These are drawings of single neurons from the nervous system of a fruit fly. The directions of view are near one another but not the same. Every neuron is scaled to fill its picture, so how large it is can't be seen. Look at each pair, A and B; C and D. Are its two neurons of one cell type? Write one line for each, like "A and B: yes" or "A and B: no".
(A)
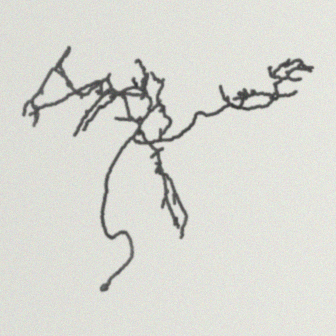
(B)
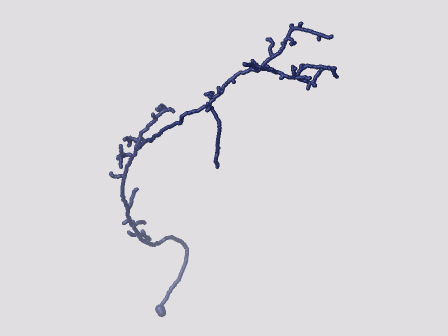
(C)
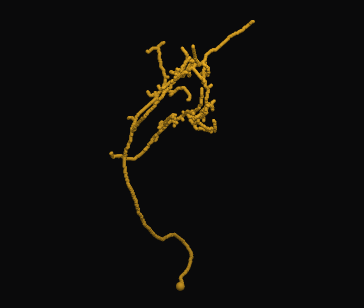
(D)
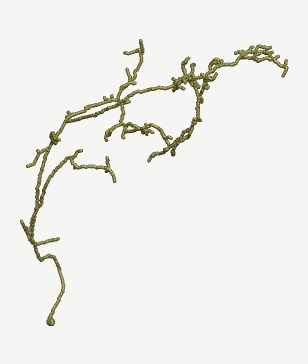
A and B: no
C and D: yes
